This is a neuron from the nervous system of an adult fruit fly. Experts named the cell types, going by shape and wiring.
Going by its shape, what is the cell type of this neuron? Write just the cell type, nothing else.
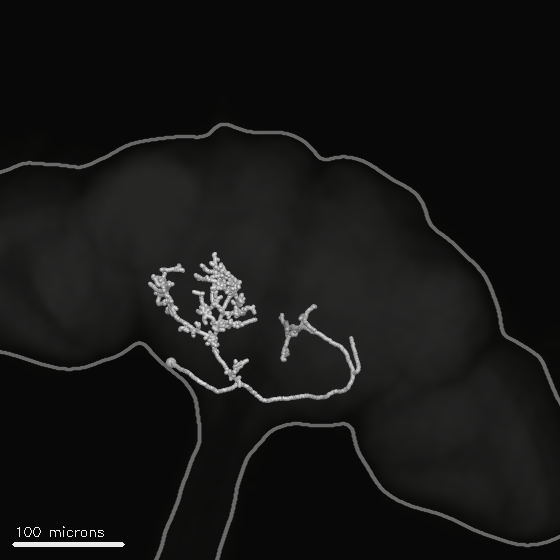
AMMC036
